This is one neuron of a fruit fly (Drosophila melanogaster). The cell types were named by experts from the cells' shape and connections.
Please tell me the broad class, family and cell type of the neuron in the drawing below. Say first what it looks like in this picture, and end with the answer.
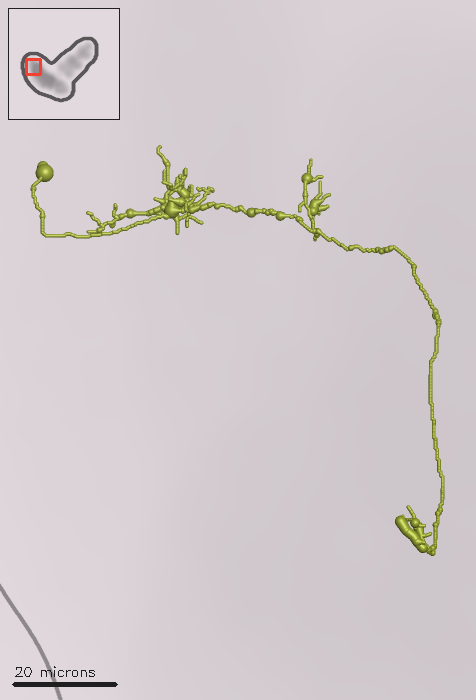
The cell body can be seen at the upper left of the picture. By the scale bar it is about 80 microns wide in this view. Its broad class is optic-lobe intrinsic neuron. Its family is Tm. It is of cell type Tm20.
